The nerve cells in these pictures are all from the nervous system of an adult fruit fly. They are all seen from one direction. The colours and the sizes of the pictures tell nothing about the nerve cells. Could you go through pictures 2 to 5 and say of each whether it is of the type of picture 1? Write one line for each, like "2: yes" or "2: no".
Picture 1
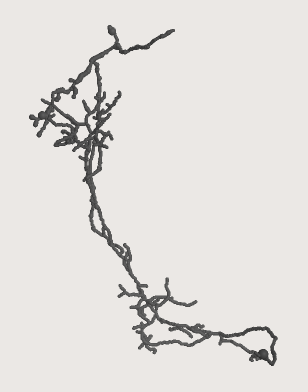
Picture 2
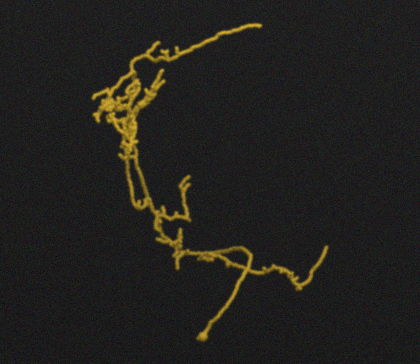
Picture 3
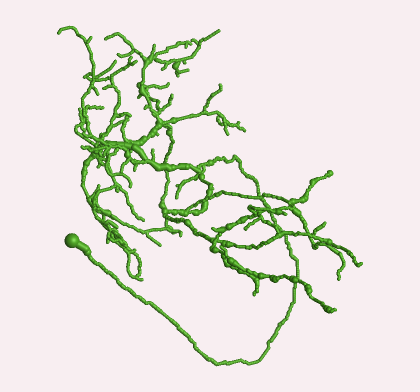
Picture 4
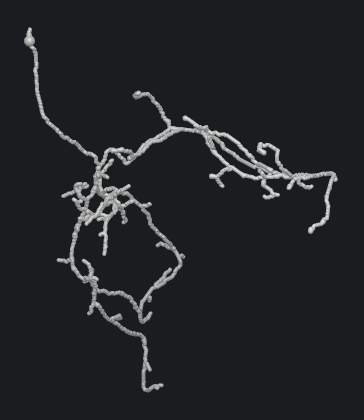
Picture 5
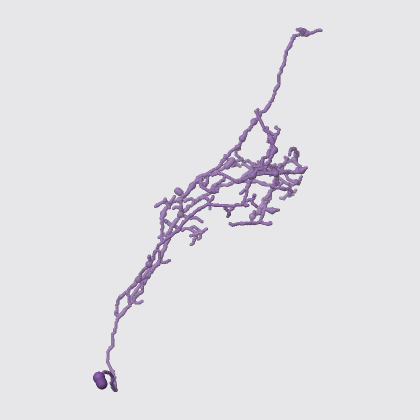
2: yes
3: no
4: no
5: no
